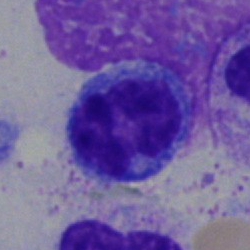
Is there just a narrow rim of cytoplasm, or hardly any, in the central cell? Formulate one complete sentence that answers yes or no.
Yes, the cytoplasm forms only a narrow rim around its nucleus.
